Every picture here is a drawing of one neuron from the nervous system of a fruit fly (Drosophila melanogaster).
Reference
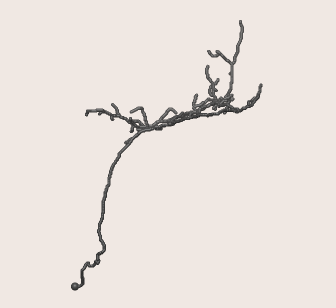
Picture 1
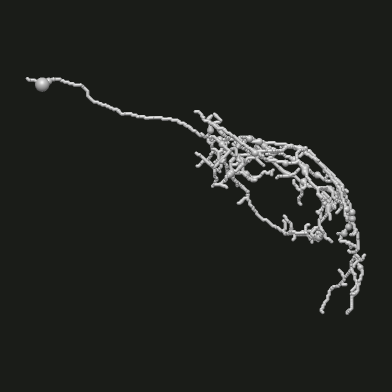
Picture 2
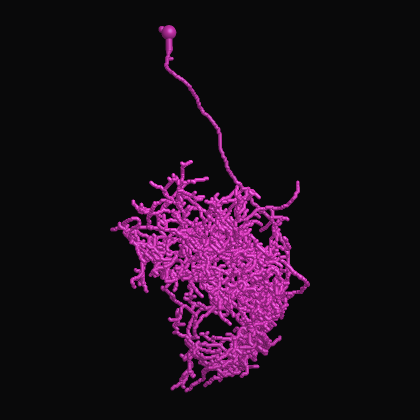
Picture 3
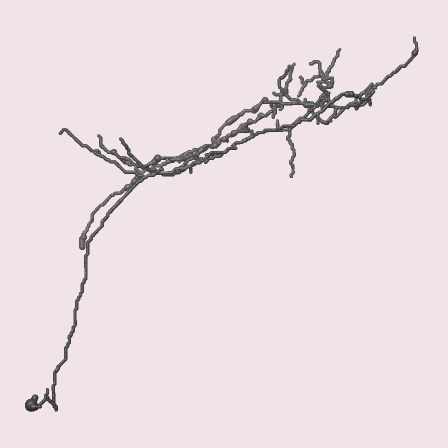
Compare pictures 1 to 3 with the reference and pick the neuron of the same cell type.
3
